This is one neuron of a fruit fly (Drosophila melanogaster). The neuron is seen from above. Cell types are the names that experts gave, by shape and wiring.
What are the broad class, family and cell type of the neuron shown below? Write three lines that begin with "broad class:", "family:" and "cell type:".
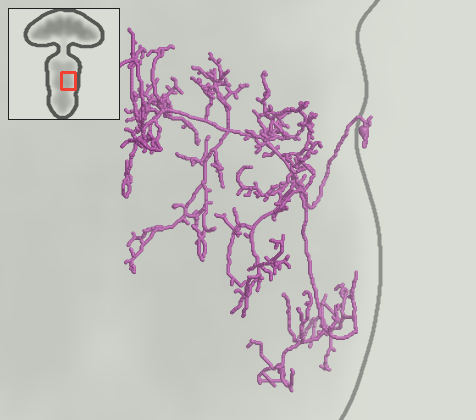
broad class: nerve-cord intrinsic neuron
family: hemilineage 08A
cell type: IN08A016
